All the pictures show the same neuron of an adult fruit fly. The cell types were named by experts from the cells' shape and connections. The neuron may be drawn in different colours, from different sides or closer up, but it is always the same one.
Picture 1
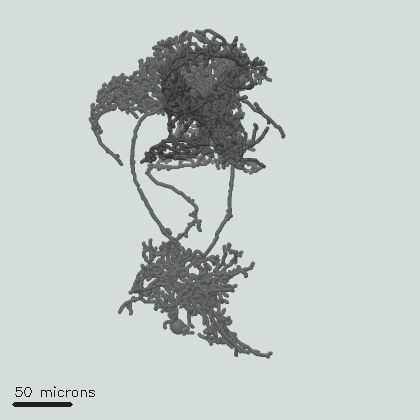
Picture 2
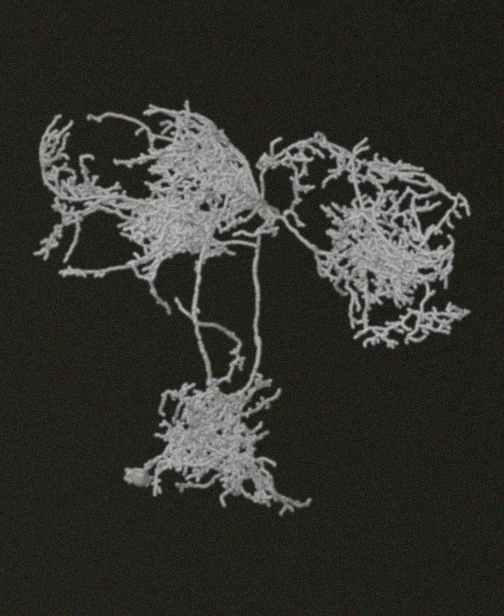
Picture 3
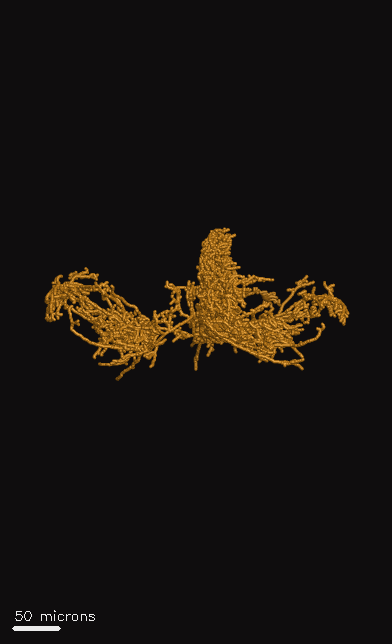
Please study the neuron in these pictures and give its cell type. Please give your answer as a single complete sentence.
The neuron here falls under cell type AstA1.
